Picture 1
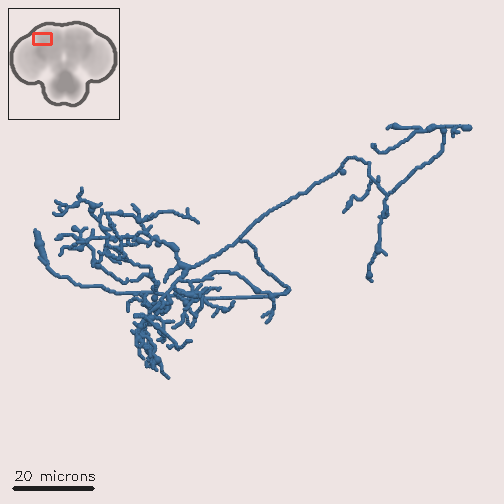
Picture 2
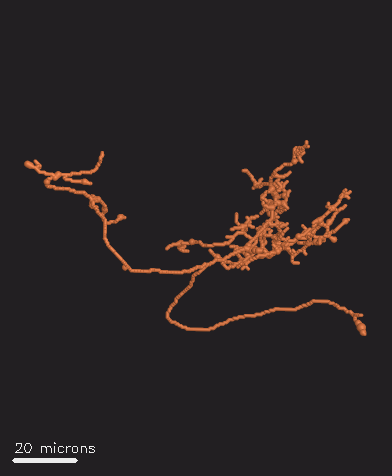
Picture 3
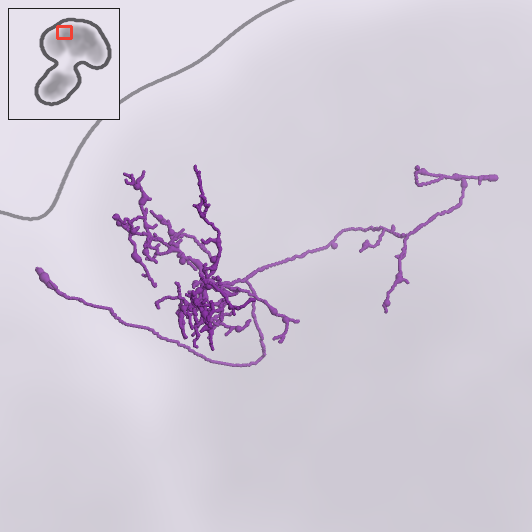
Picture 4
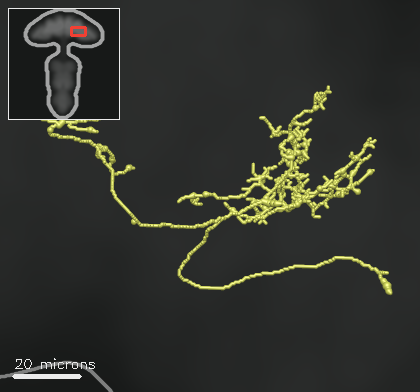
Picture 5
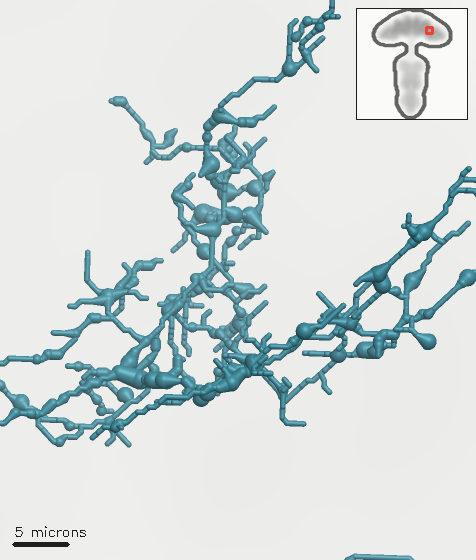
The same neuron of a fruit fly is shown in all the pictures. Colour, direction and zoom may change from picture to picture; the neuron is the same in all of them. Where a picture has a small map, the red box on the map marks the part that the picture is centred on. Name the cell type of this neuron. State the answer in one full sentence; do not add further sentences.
The single neuron here is of type LHPV4g1.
